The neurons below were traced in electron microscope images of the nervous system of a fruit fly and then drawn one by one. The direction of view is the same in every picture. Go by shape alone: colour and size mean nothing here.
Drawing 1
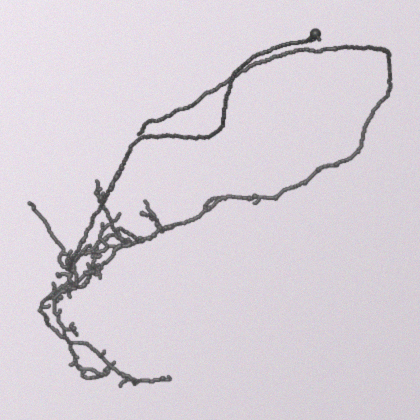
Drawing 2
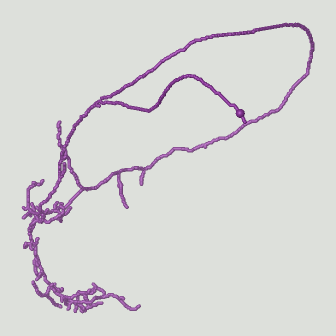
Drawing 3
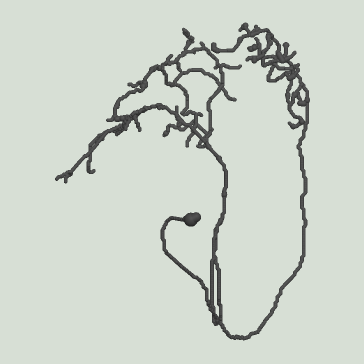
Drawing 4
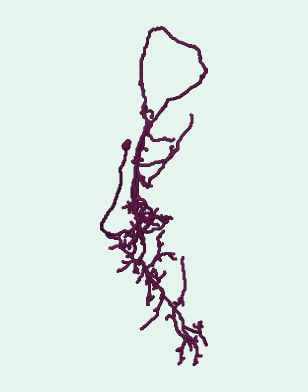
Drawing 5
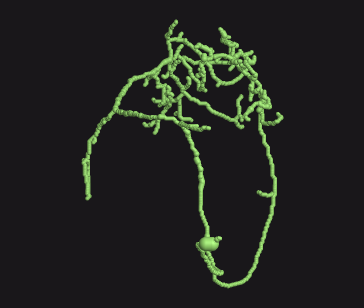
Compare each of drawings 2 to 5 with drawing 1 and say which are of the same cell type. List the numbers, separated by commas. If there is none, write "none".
2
